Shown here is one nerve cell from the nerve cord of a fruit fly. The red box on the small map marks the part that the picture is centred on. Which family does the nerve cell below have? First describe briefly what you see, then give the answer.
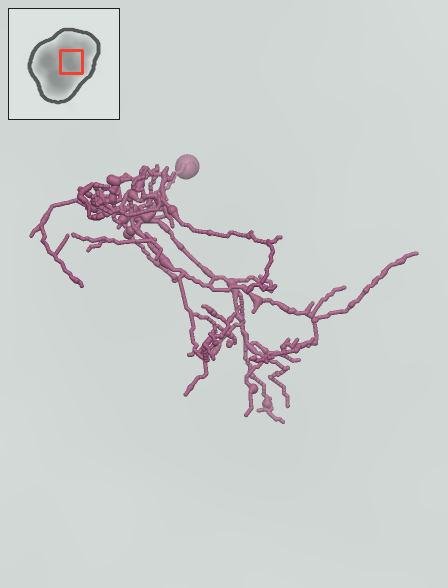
The picture shows dozens of branch ends. In this view it is wider than it is tall. This is a nerve-cord intrinsic neuron. Its family is hemilineage 01B.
